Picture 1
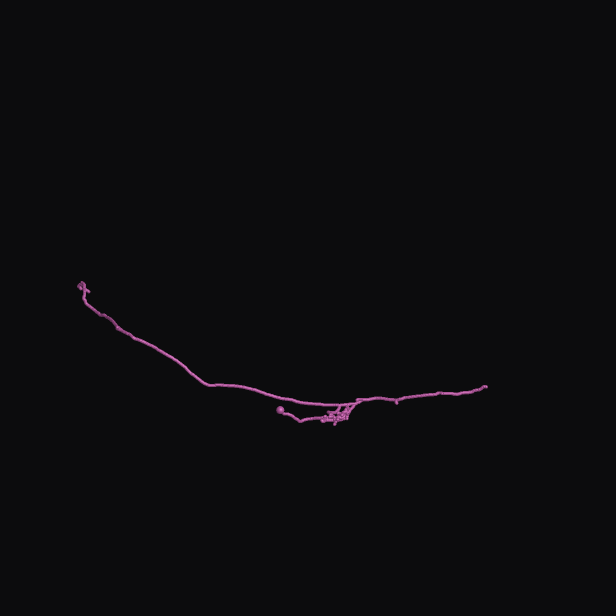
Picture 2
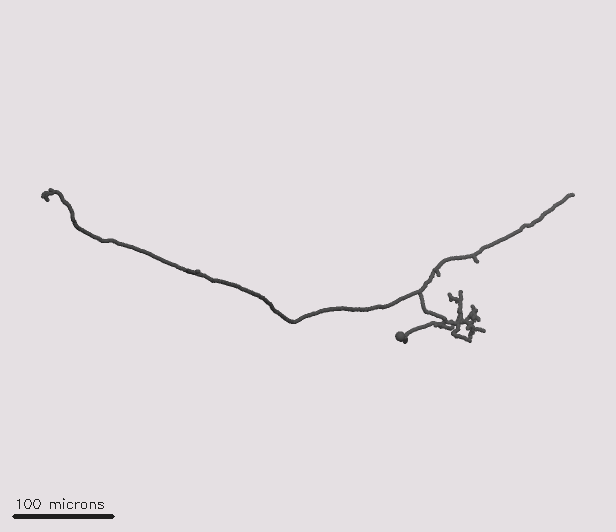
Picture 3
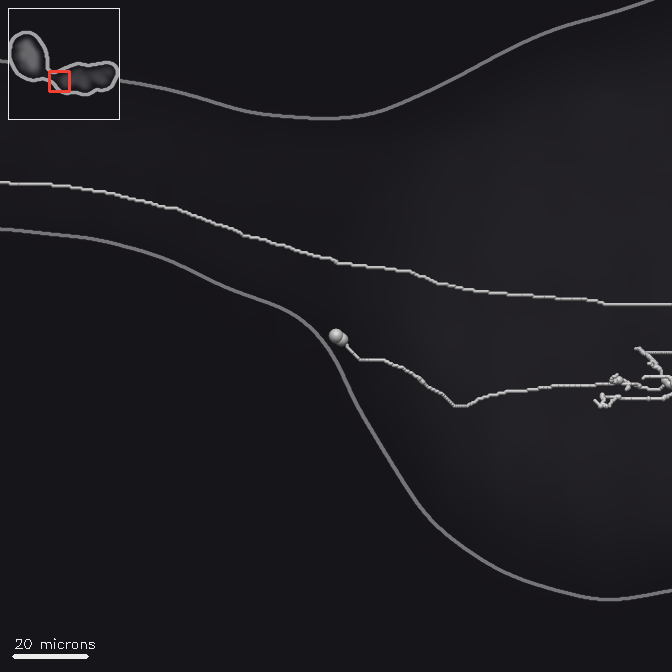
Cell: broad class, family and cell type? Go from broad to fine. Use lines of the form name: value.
broad class: ascending neuron
family: hemilineage 10B
cell type: AN10B047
